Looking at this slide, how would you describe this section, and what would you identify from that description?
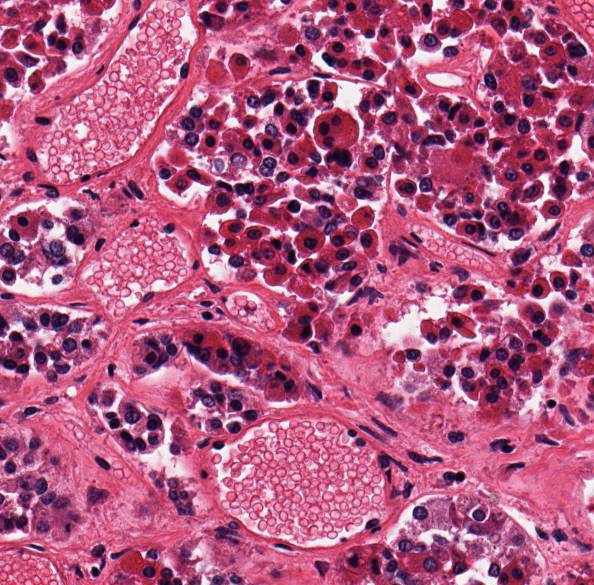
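I see large rounded vessels full of red blood cells at the left edge and lower centre. Many cells have intensely eosinophilic cytoplasm, chiefly upper centre and right. Lower left and central nests have paler, purplish-grey cytoplasm. Septa hold elongated spindle-shaped nuclei. This is pituitary.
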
